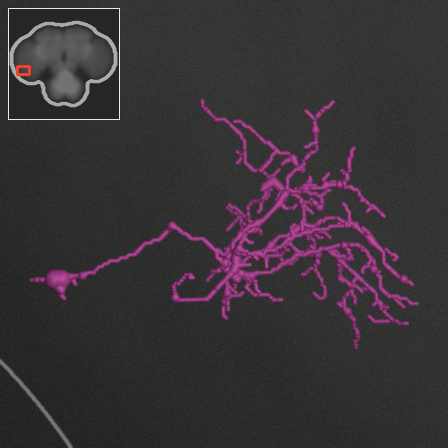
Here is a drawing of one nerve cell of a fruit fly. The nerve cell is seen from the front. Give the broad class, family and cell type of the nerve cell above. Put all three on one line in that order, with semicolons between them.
optic-lobe intrinsic neuron; Lawf; Lawf1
